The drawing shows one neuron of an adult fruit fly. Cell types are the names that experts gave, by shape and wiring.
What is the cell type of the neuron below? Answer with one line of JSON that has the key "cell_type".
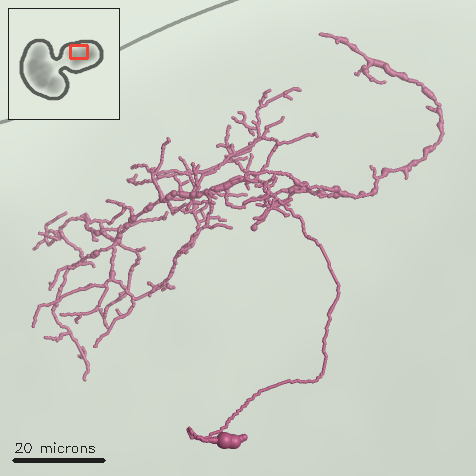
{"cell_type": "IN14A080"}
